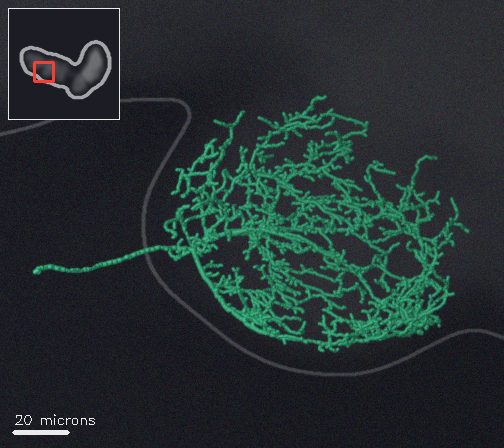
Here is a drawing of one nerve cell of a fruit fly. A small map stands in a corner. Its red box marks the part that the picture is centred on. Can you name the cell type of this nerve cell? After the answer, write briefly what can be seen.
It is of cell type Fe reductor MN. It is a motor neuron of the nerve cord. By the scale bar it is about 160 microns wide in this view. The picture shows more than a hundred branch ends.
